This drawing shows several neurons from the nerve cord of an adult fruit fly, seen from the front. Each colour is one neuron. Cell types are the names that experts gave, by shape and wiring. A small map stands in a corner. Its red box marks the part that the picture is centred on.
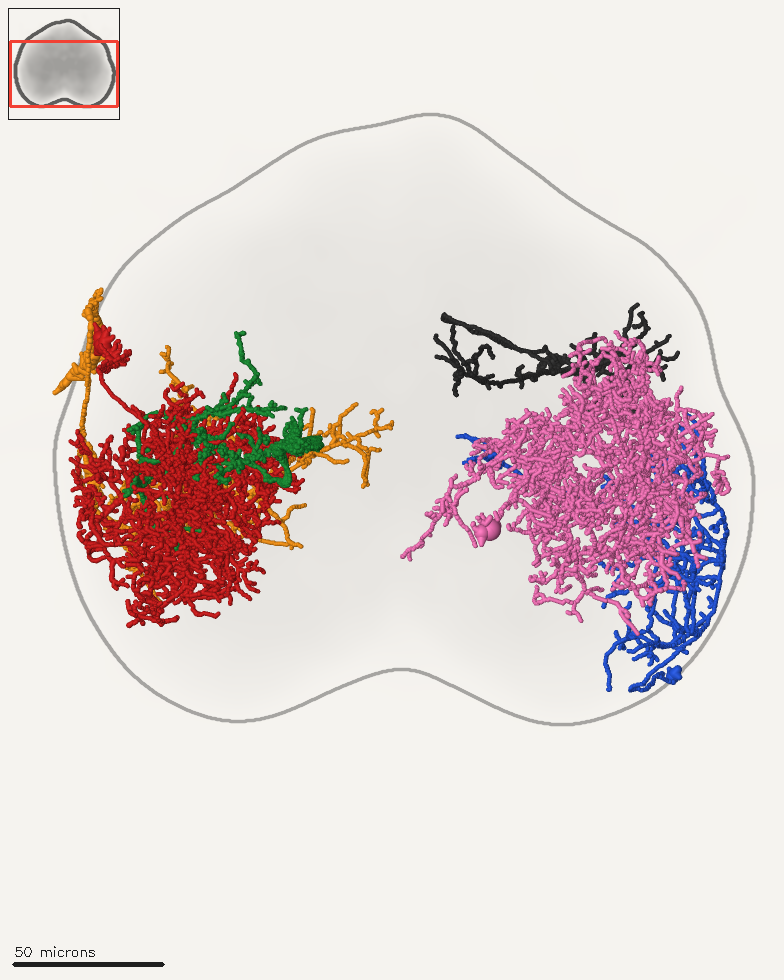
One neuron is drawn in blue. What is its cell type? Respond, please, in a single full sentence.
As a matter of cell type, the neuron is IN13A032.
